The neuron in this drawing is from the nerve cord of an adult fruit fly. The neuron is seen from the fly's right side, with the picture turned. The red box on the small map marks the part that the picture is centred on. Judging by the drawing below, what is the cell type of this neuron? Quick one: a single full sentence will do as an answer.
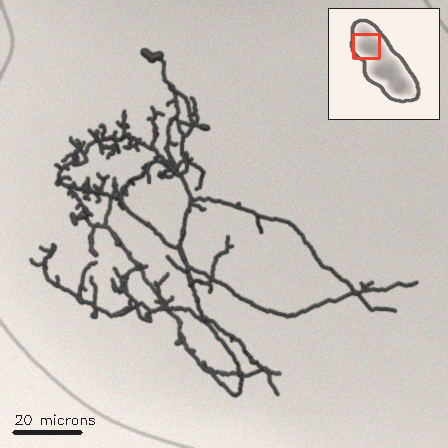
So far as cell type goes, this neuron is IN09A034.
